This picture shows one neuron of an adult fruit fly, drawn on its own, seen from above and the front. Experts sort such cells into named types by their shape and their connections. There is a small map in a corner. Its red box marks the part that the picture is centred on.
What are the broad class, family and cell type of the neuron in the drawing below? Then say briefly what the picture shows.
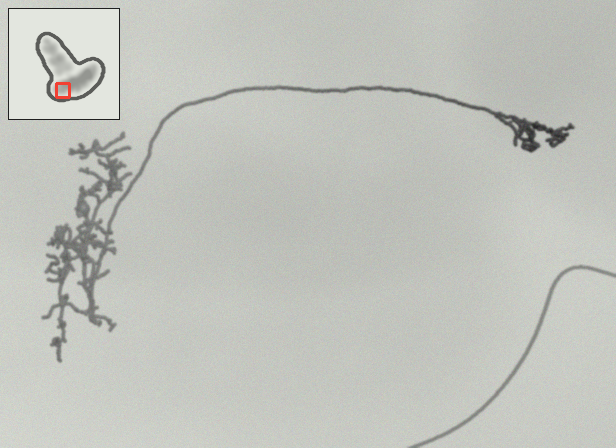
Its broad class is optic-lobe intrinsic neuron. The family is Tm. Its cell type is Tm5c. The cell body is on the left of the picture. Dozens of branch ends can be seen.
